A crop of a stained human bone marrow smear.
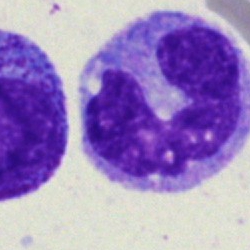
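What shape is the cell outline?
Round and smooth.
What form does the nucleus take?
A thick horseshoe, with its opening facing upward.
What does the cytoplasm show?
It is pale lilac, with a small clear round vacuole near the left edge of the cell.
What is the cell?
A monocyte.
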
